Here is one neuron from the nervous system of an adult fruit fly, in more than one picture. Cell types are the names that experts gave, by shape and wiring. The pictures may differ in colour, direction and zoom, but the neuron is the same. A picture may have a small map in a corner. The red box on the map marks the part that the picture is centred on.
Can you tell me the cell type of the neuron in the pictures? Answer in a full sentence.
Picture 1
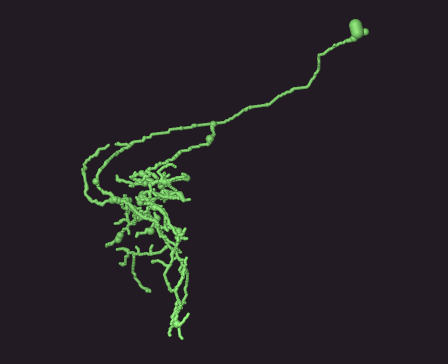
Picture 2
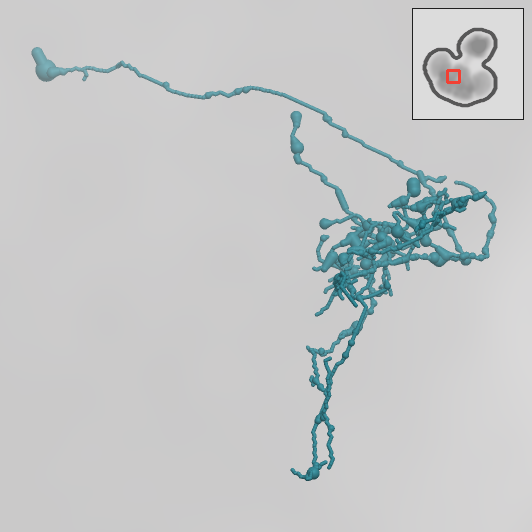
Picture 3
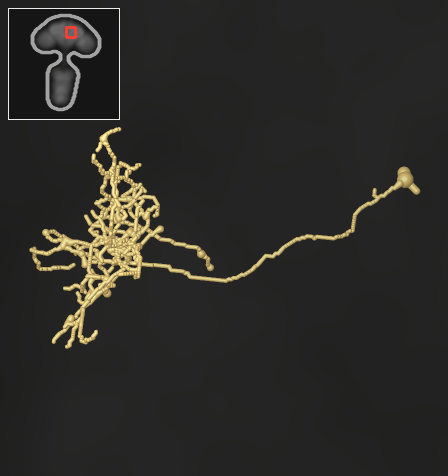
The cell type is PRW022.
